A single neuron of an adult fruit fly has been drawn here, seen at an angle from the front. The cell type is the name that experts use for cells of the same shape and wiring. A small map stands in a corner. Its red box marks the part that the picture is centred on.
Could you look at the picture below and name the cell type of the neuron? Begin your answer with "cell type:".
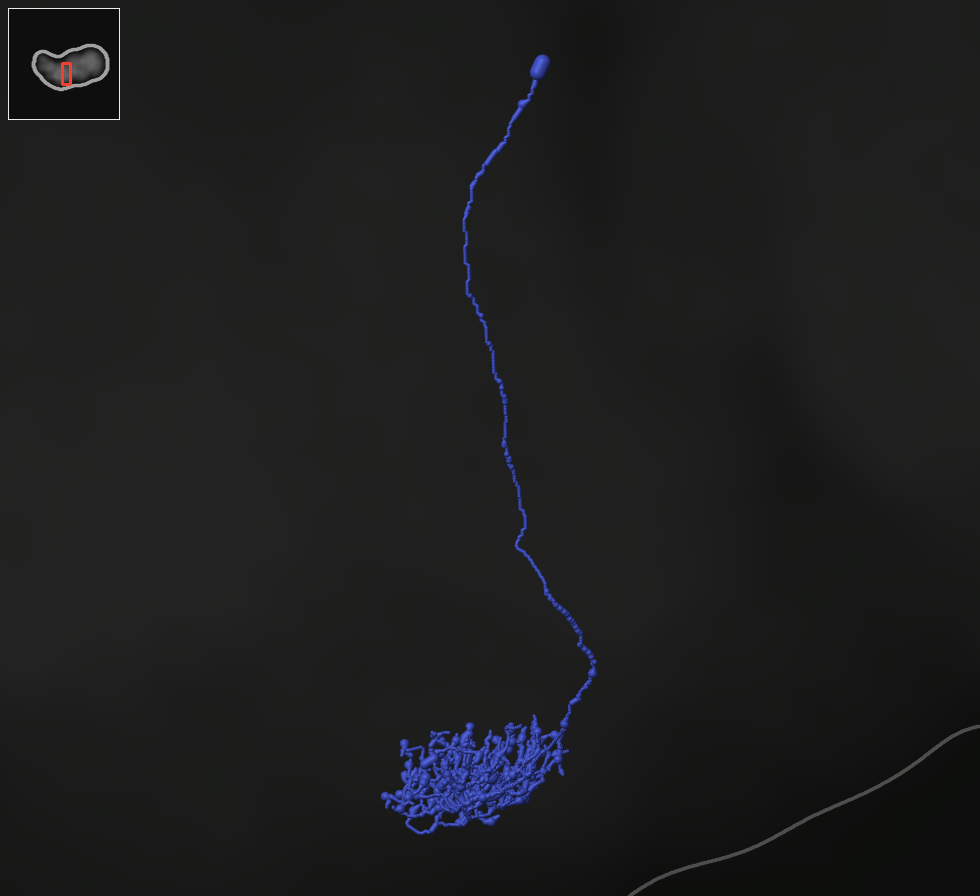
cell type: Pm2a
